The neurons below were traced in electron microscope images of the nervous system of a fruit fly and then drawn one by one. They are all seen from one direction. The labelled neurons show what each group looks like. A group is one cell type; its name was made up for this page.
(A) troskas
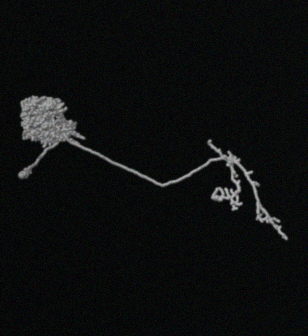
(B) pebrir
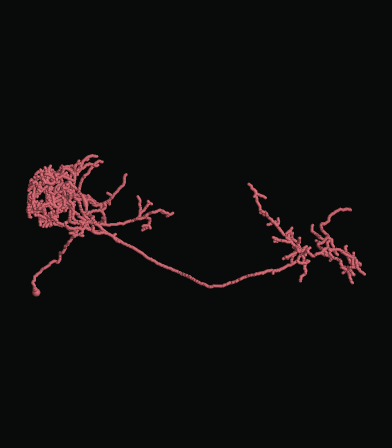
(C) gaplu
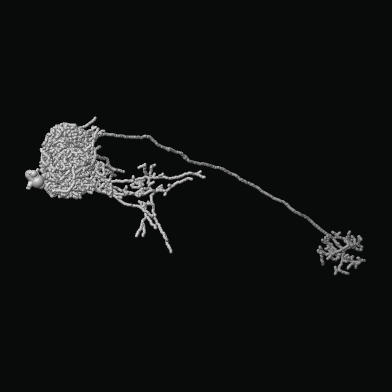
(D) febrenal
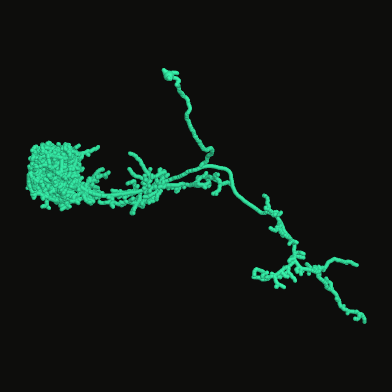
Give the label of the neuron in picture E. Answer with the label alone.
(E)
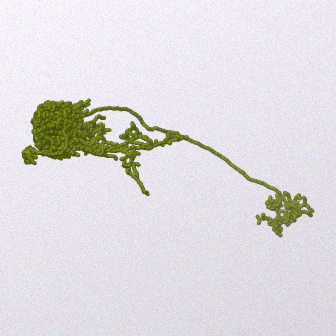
gaplu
